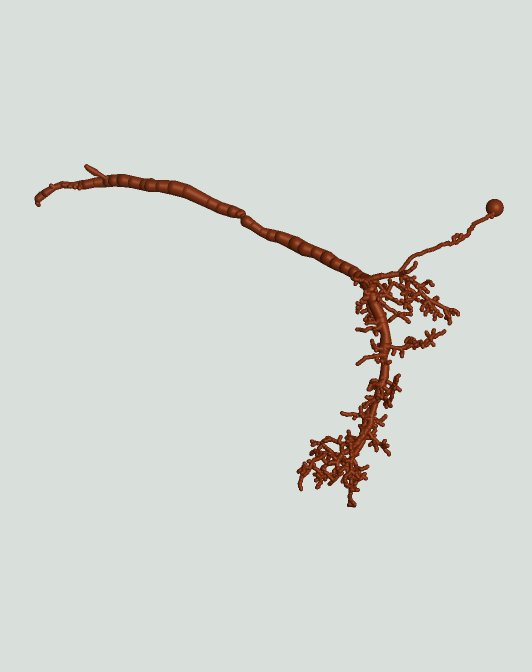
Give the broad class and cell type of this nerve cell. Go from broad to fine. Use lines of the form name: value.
broad class: central-brain intrinsic neuron
cell type: AMMC-A1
